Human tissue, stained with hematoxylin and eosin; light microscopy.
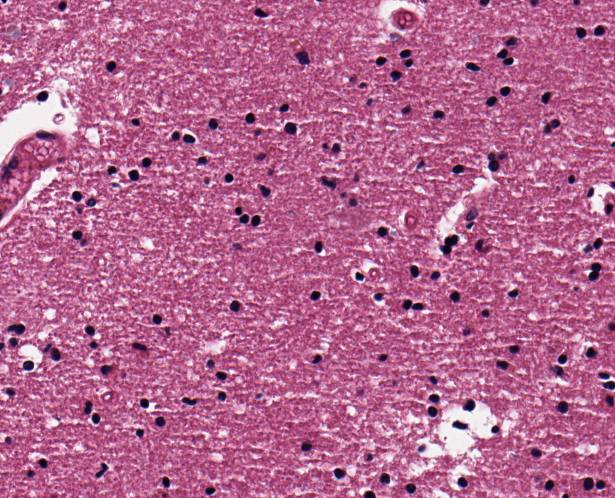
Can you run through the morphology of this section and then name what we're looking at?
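To begin, the whole field is a finely fibrillary pink matrix with small nuclei scattered fairly evenly through it. Its nuclei are small, round and darkly stained. Many show little visible cytoplasm, some sitting in a narrow clear halo. Next, a narrow vessel runs obliquely just right of centre with nuclei along its wall. Last, the name: cerebral cortex.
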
